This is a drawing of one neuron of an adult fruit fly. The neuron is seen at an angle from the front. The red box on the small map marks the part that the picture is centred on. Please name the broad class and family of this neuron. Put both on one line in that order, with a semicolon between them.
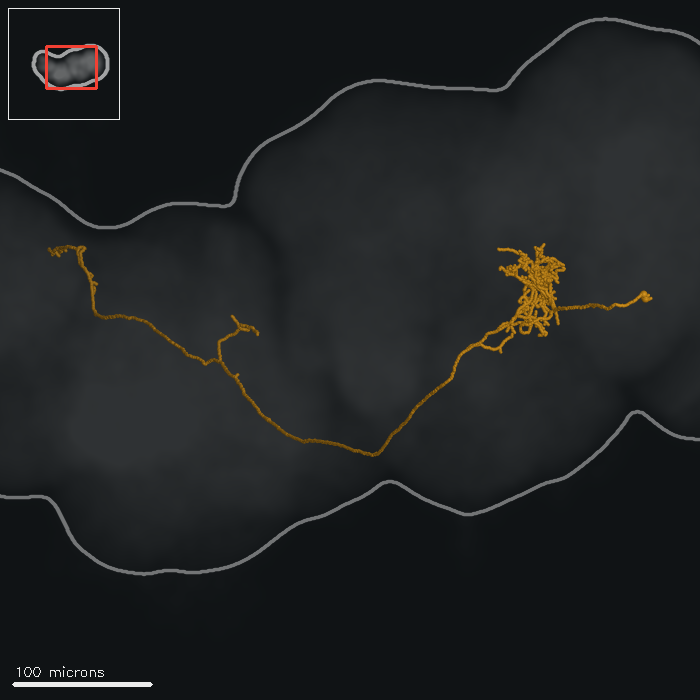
descending neuron; DNb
